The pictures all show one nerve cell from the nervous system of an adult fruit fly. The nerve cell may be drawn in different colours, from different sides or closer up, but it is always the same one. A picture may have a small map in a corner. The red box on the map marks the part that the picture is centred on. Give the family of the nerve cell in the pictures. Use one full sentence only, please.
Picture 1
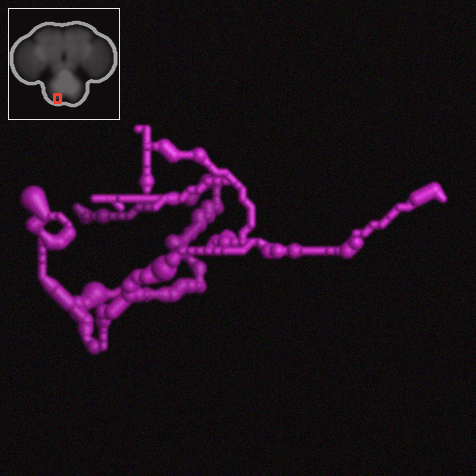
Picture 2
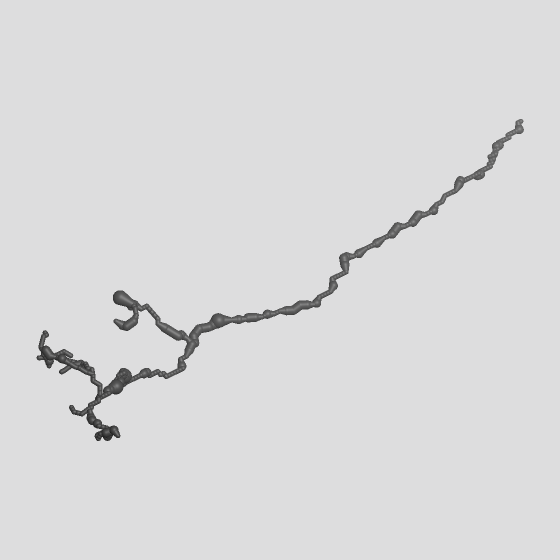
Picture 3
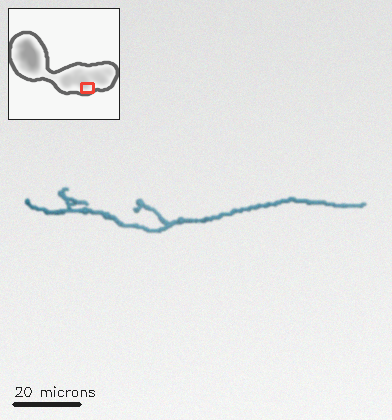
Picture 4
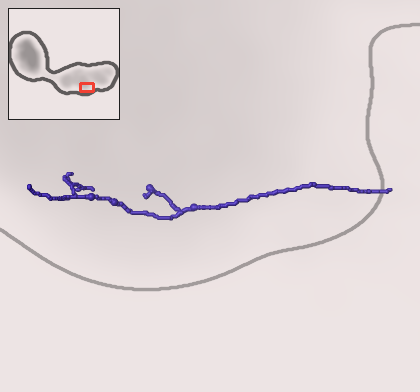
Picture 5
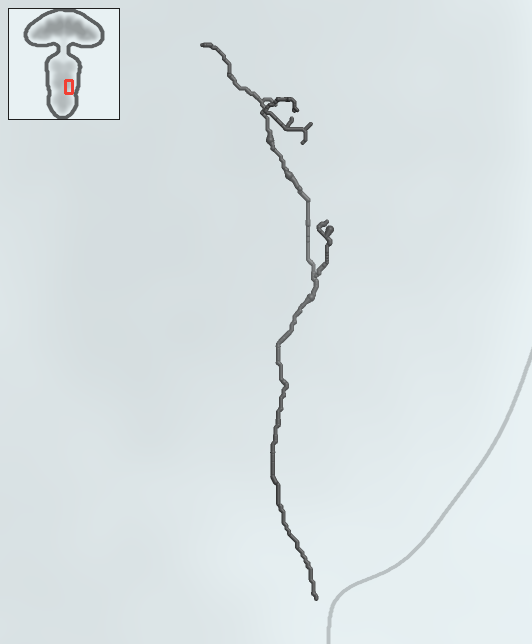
This nerve cell is within the family class mechanosensory tactile.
